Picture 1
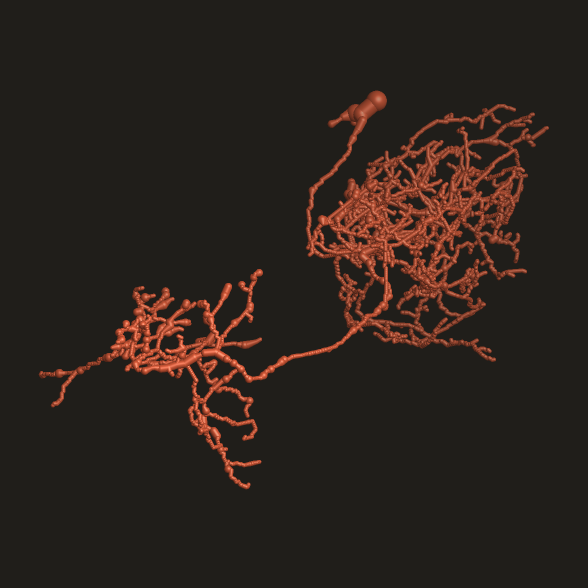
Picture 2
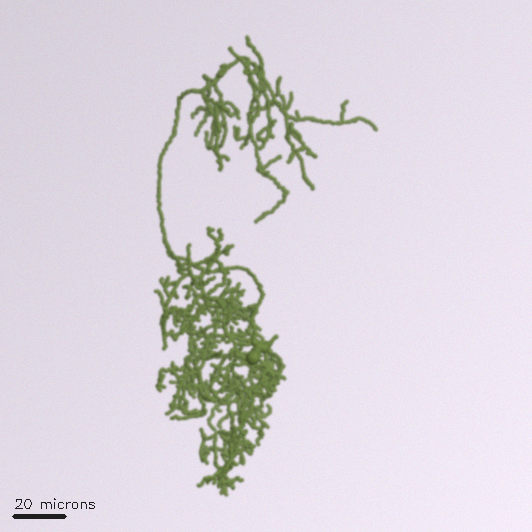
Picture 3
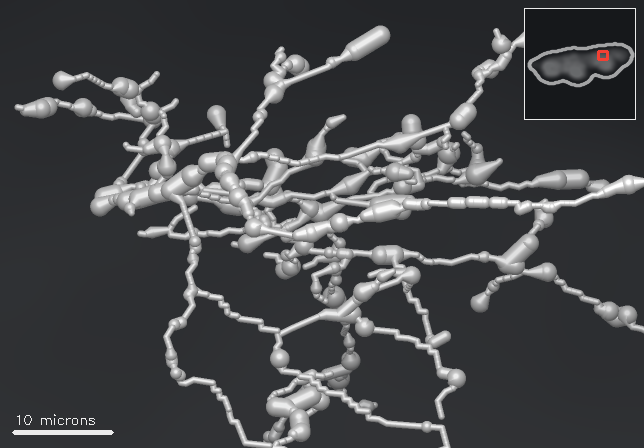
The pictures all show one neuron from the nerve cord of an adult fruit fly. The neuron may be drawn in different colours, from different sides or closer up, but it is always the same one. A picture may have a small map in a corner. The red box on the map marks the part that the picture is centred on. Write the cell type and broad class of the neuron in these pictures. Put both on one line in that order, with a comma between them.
INXXX231, nerve-cord intrinsic neuron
